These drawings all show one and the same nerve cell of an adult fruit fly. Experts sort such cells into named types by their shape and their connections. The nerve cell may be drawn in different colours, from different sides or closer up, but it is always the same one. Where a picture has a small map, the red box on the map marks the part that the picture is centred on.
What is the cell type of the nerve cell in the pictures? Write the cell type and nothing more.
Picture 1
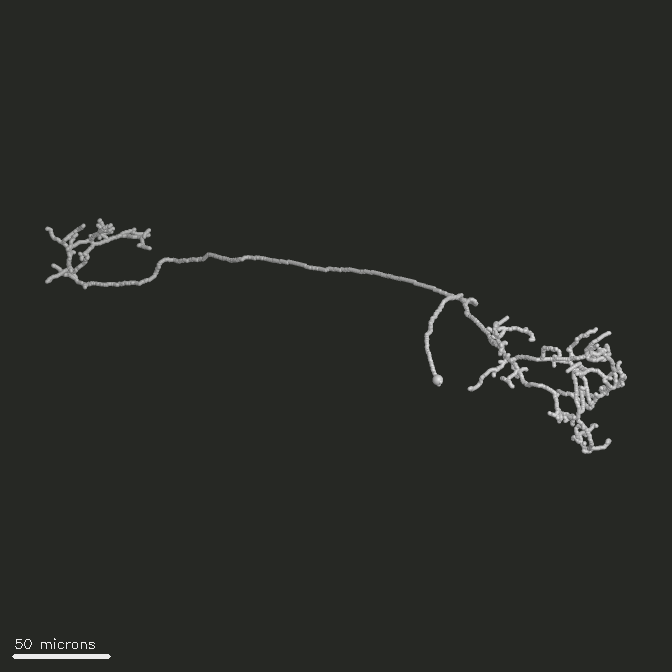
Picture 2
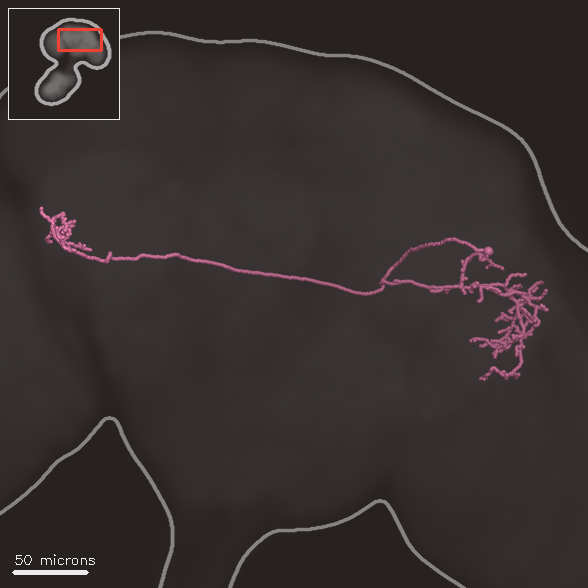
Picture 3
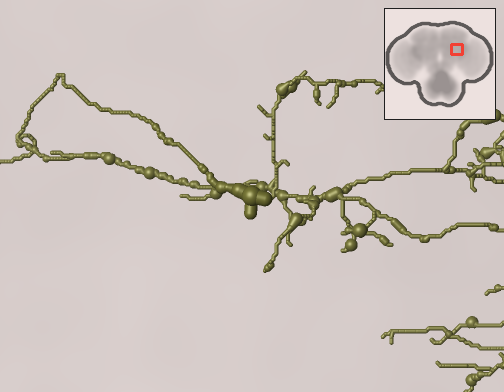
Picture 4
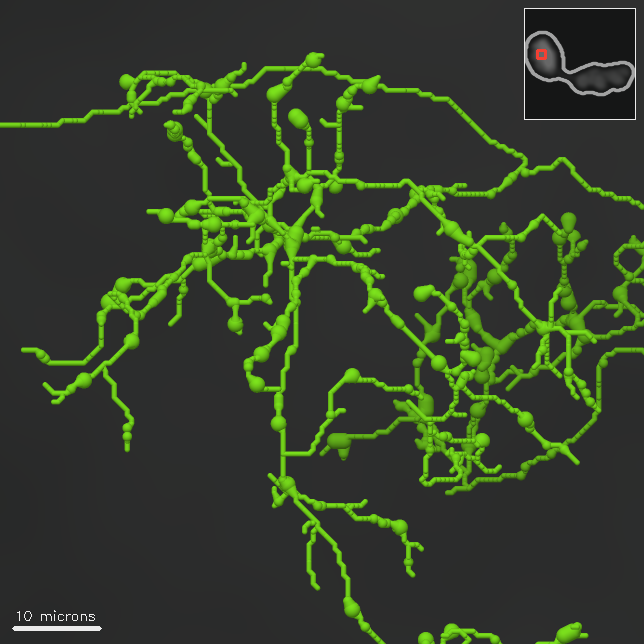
CB4168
